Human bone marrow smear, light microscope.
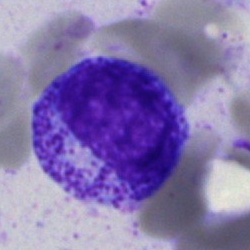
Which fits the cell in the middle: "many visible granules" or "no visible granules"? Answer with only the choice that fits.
Many visible granules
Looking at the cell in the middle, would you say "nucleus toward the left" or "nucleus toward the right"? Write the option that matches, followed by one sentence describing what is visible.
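Nucleus toward the right. The nucleus fills most of the cell and sits toward the upper right.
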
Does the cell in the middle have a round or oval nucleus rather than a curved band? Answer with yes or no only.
Yes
